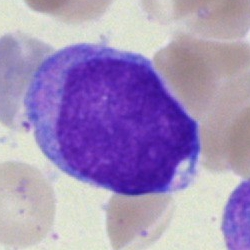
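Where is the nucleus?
Filling most of the cell, off-centre to the right.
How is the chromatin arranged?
Finely granular, evenly spread, no coarse dark clumps.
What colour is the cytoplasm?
Blue, with a few fine pinkish-purple granules at left.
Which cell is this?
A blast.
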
